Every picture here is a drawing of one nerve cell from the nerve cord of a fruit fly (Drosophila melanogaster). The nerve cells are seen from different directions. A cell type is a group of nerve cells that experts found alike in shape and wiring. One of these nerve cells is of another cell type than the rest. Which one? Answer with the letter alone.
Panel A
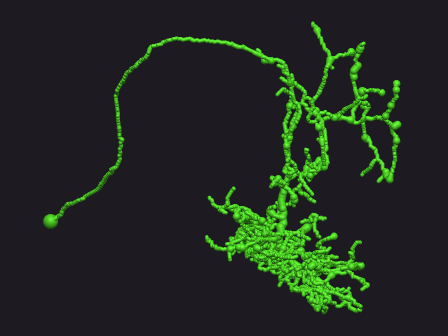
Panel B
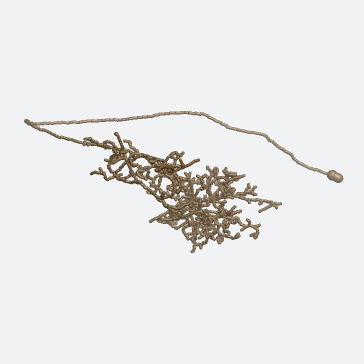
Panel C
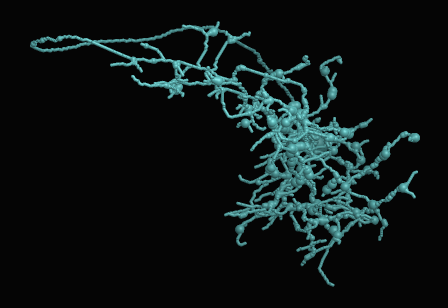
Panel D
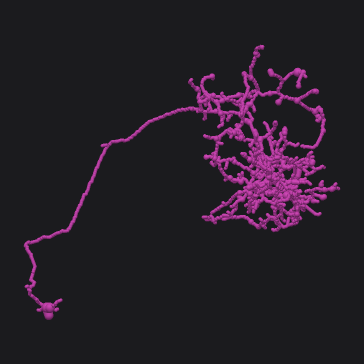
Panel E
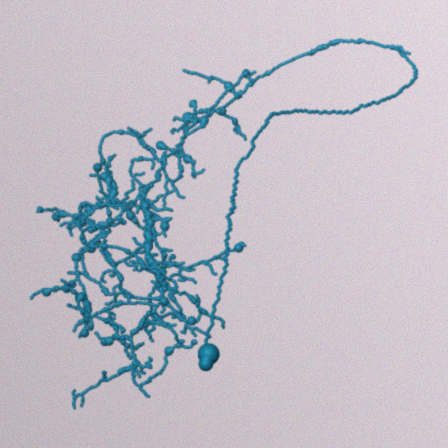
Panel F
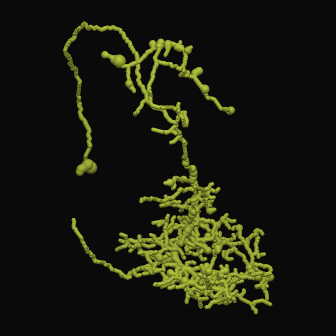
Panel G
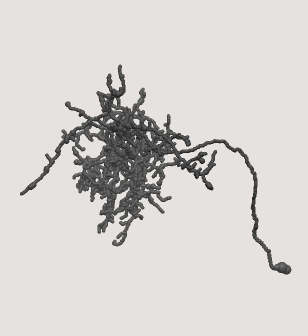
F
